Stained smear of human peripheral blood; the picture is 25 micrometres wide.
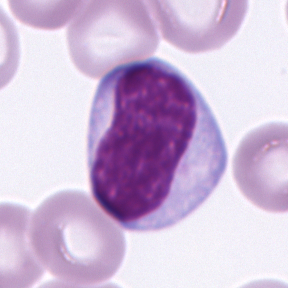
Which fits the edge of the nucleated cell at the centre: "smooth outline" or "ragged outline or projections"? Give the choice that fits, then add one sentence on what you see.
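Smooth outline. The cell outline is smooth and rounded-oval, without surface projections.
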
